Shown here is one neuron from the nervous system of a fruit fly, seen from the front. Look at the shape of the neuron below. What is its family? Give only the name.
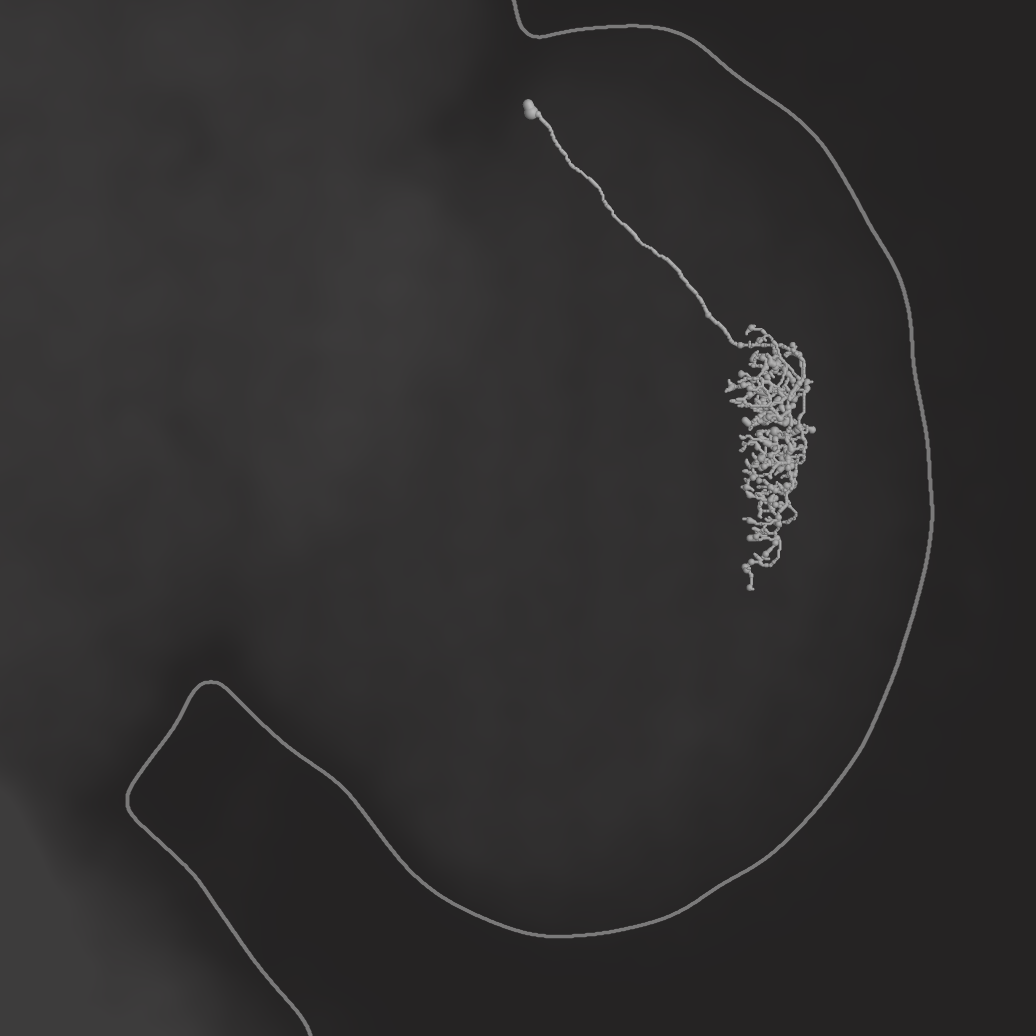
Pm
